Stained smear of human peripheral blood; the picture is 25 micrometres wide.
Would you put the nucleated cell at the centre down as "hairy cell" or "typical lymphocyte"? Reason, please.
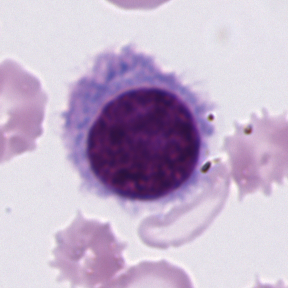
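This is a hairy cell. Working through the features in order: the cell is about 13 micrometres across and its nucleus about 10 micrometres. The nucleus is round in outline, lies toward the lower right, and fills about 60% of the cell's area, so the cytoplasm forms its widest rim at the upper left. This share of cytoplasm is the deciding point against typical lymphocyte.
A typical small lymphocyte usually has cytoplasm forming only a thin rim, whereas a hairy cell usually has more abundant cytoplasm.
Next, the nucleus shows no indentation or cleft, and no nucleoli are visible in it. Finally, the cytoplasm shows no distinct granules.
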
